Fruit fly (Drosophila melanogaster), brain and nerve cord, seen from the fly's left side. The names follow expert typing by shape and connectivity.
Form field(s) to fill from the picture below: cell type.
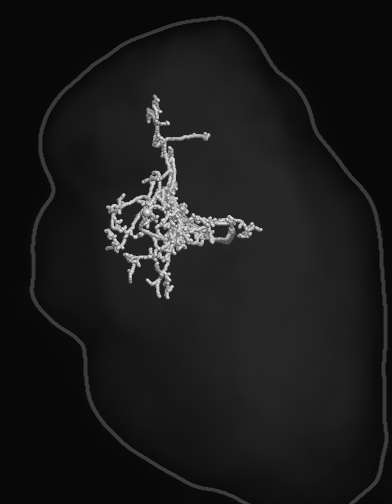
AVLP271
